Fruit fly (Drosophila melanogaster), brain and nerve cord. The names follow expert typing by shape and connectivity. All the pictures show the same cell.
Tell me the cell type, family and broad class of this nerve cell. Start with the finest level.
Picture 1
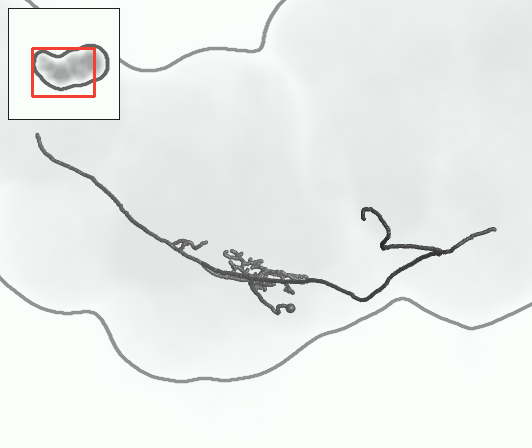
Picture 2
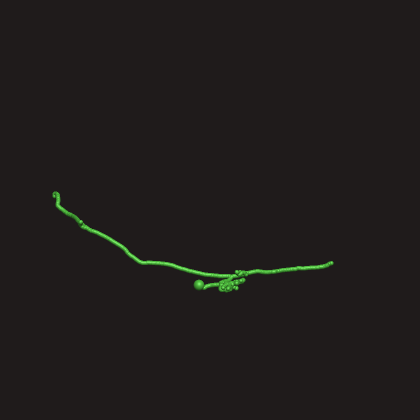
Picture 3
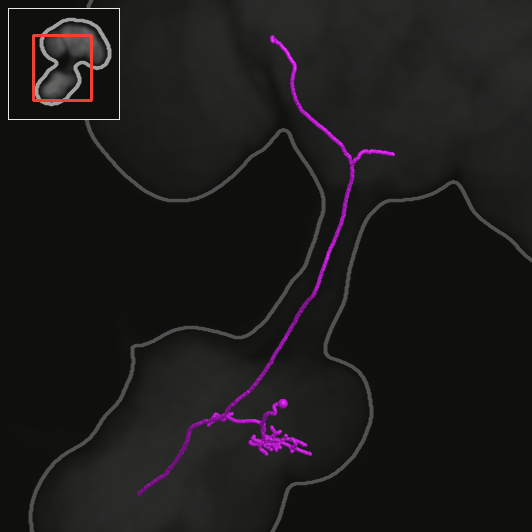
AN10B047; hemilineage 10B; ascending neuron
